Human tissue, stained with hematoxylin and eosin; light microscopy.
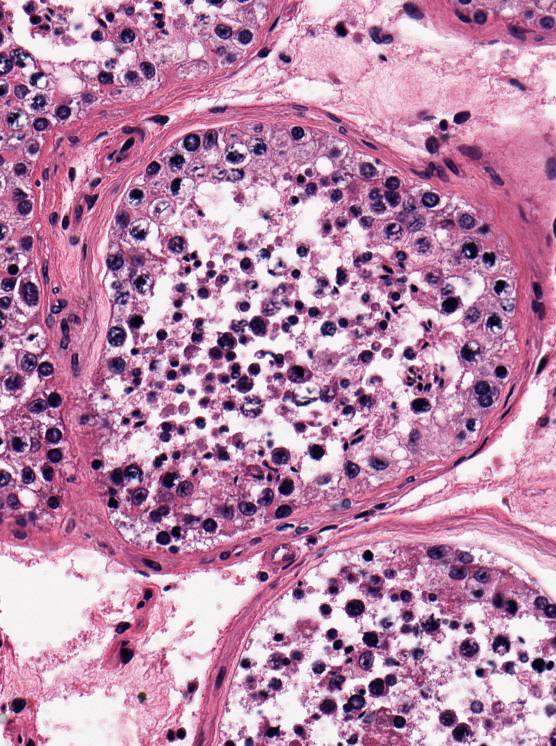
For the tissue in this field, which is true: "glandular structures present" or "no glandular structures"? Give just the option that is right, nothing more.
Glandular structures present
